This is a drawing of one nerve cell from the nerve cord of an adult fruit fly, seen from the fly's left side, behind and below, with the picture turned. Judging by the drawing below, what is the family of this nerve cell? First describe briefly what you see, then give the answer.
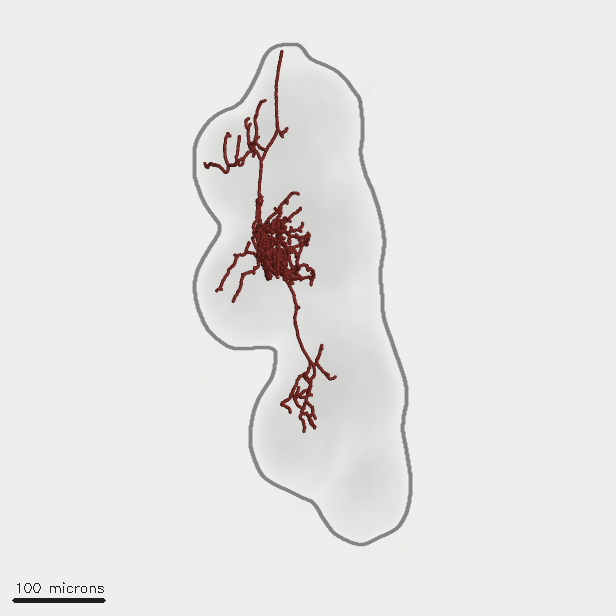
By the scale bar it is about 450 microns tall in this view. Dozens of branch ends can be seen. Its broad class is ascending neuron. The family is hemilineage 05B.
